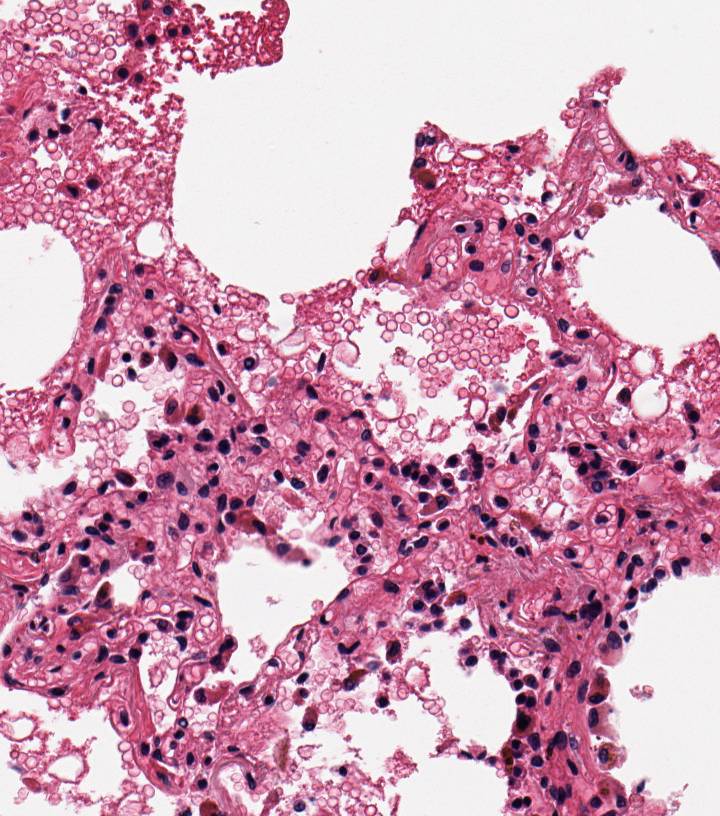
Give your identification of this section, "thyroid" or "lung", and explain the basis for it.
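This section is lung.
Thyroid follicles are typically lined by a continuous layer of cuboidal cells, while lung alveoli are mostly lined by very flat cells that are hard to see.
No glands or tubules lined by epithelium are present anywhere in the field, which sets it apart from that thyroid pattern. Scattered among the walls are rounded cells with golden-brown granular cytoplasm, several of them at the lower right. The walls also hold many dark, round to oval nuclei, most densely crowded across the lower half.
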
